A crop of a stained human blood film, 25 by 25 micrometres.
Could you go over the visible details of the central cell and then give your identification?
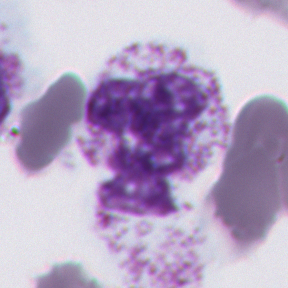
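The nucleus is divided into lobes, a larger upper part joined to a smaller lower part. Its chromatin is dark purple and coarsely clumped. The cytoplasm is pale and nearly colourless, and its granules are loosely spaced, with pale cytoplasm showing between them. The cell is a segmented neutrophil.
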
